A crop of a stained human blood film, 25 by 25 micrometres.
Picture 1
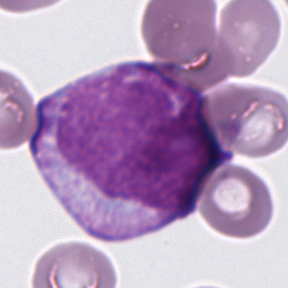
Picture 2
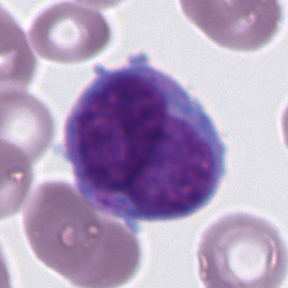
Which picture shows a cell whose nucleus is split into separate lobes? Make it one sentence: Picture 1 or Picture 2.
The cell of picture 2 has its nucleus split into distinct segments.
